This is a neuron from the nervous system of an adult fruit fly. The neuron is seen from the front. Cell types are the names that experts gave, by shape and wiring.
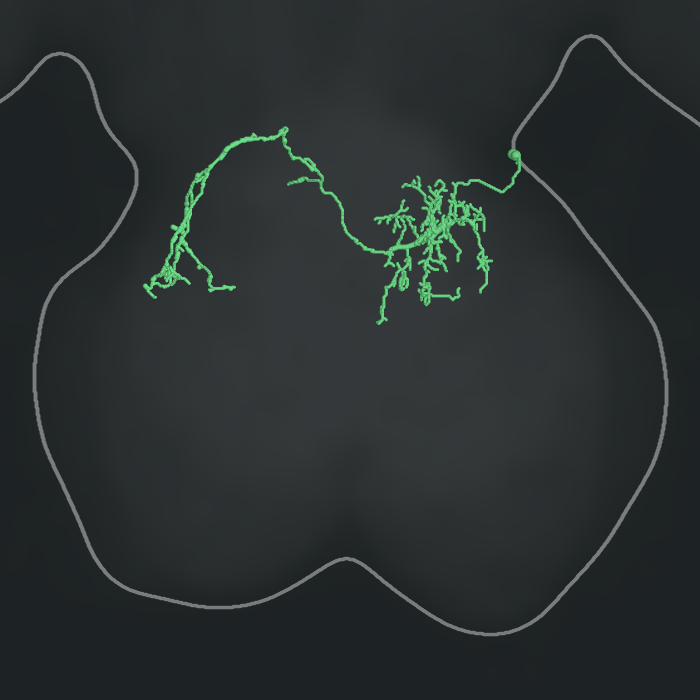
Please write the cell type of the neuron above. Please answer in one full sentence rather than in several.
The neuron here falls under cell type IN18B049.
